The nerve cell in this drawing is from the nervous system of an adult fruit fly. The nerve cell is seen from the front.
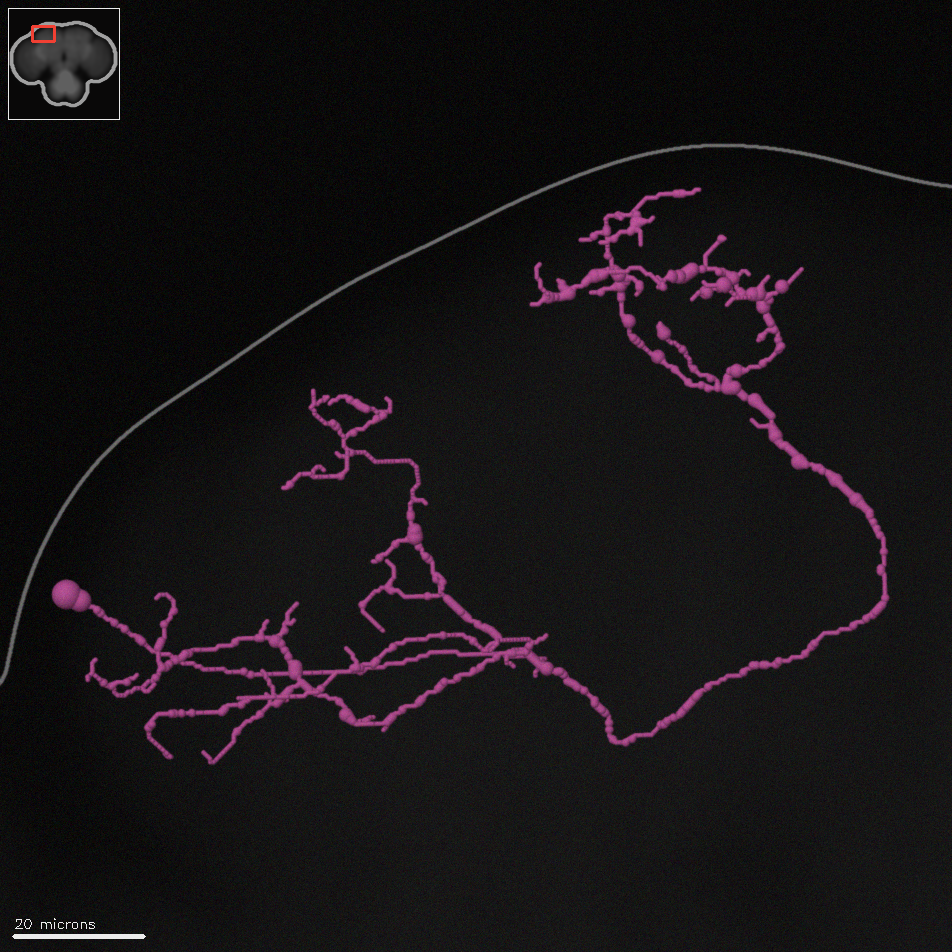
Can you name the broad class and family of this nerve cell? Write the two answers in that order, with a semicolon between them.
central-brain intrinsic neuron; hemilineage LHp2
